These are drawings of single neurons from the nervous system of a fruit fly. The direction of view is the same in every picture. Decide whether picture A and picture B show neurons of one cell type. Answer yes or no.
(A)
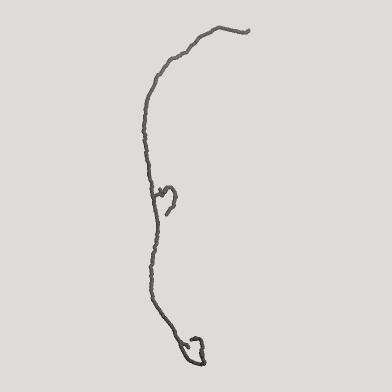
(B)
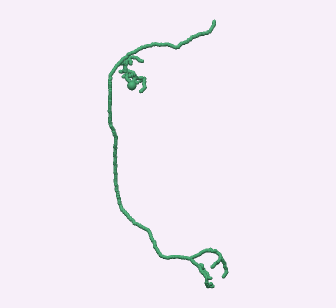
no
